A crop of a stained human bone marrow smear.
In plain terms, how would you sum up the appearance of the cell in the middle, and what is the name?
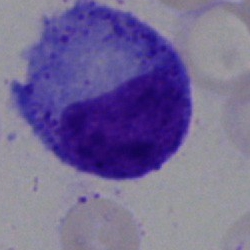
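Roughly round overall, the cell has a ragged, frayed edge at its upper left. A single nucleus, one unlobed mass, sits off-centre and fills the lower right part of the cell. Plentiful pale blue cytoplasm occupies the upper left. The cell is a myelocyte.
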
